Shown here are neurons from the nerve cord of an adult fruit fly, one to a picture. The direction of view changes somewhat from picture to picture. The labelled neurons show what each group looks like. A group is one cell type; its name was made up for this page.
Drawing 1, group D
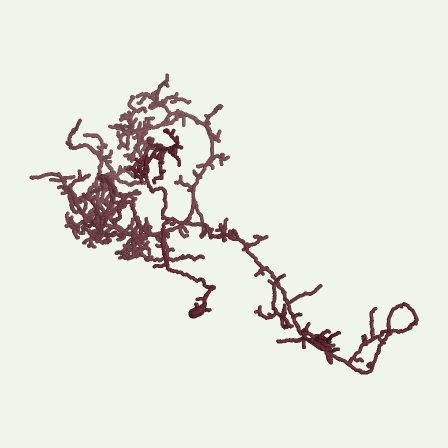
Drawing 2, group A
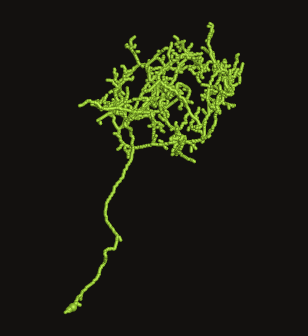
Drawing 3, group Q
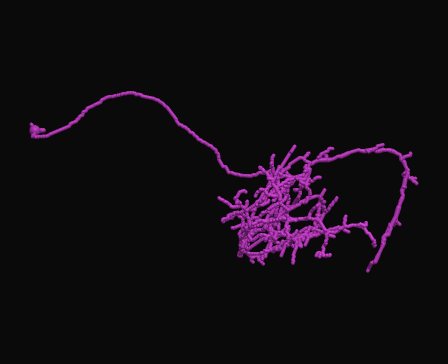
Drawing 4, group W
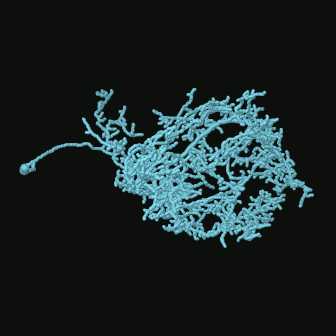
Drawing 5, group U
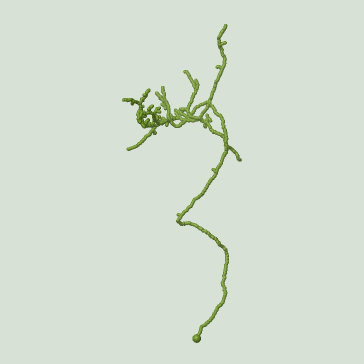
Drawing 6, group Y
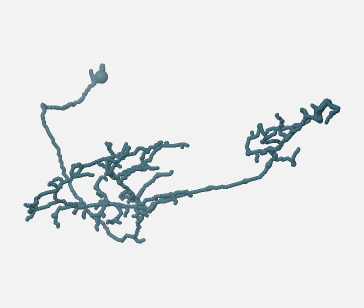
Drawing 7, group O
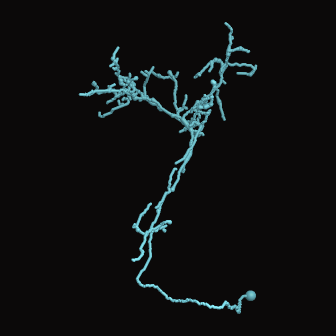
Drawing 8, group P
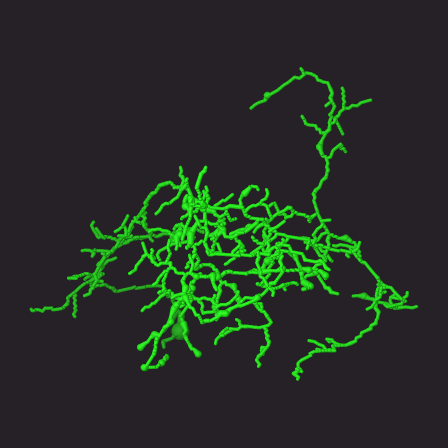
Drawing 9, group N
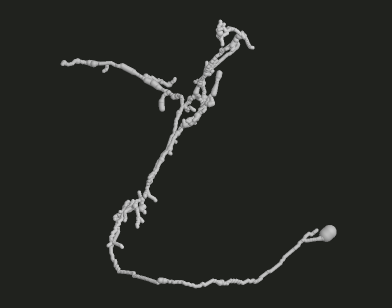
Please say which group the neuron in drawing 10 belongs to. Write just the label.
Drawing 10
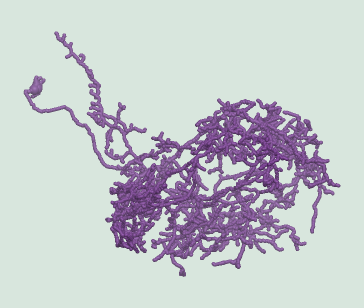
group W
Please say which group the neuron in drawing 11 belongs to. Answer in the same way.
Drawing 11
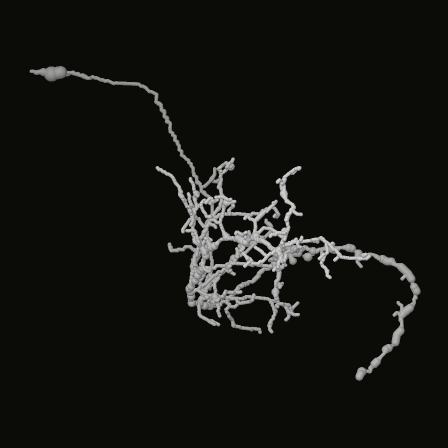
group Q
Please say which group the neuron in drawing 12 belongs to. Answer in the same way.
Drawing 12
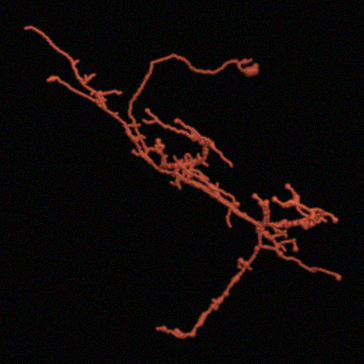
group N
